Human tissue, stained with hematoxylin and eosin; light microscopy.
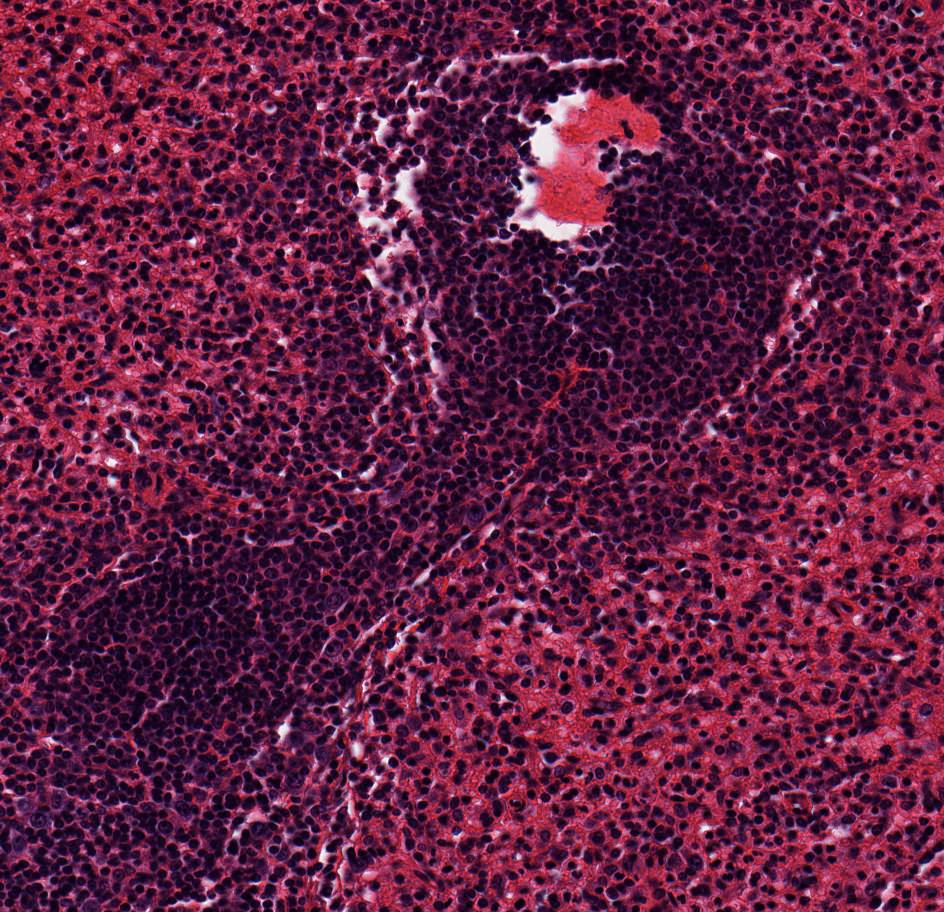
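Spleen: dark, tightly packed zones at upper centre and lower left, among paler, redder zones at right and upper left. The dark zones are small lymphocytes with round dark nuclei and very little cytoplasm; in the paler zones nuclei are looser in a pink mesh-like background. A thin pink strand runs diagonally from centre toward lower left.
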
